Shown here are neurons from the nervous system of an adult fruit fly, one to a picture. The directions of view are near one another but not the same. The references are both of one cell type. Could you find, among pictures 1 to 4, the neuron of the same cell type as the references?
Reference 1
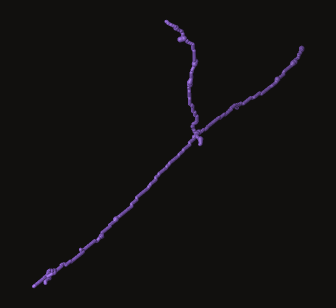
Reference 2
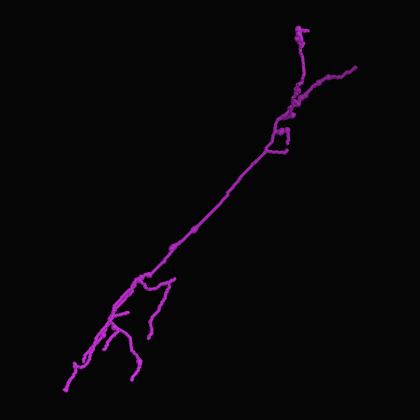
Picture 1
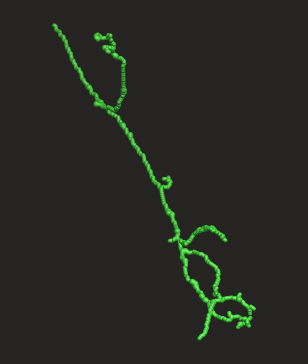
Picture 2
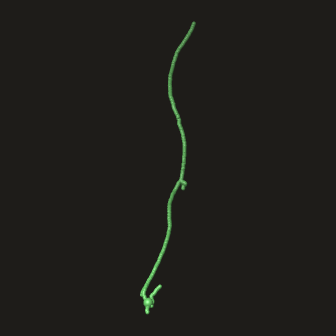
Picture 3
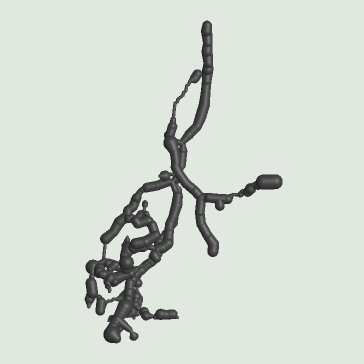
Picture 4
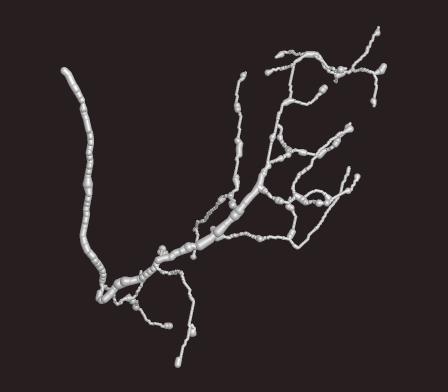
Picture 1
